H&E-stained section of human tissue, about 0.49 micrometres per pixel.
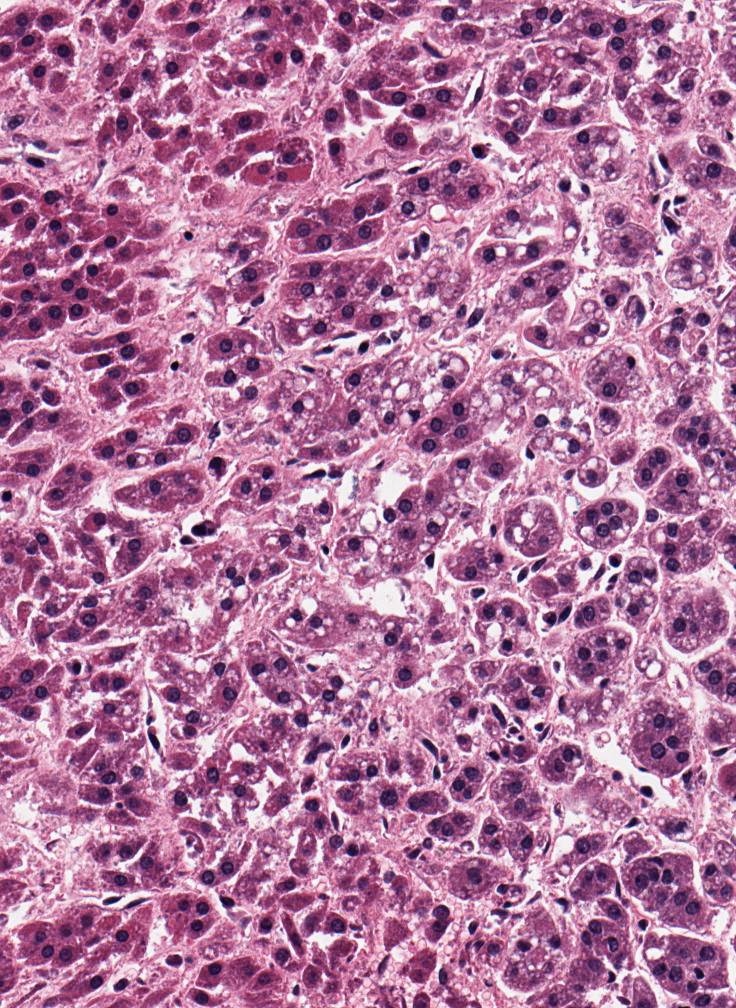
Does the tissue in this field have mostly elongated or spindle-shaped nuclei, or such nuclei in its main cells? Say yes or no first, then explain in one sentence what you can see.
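No. The nuclei of the polygonal cells are round and central, with a distinct dark nucleolus.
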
